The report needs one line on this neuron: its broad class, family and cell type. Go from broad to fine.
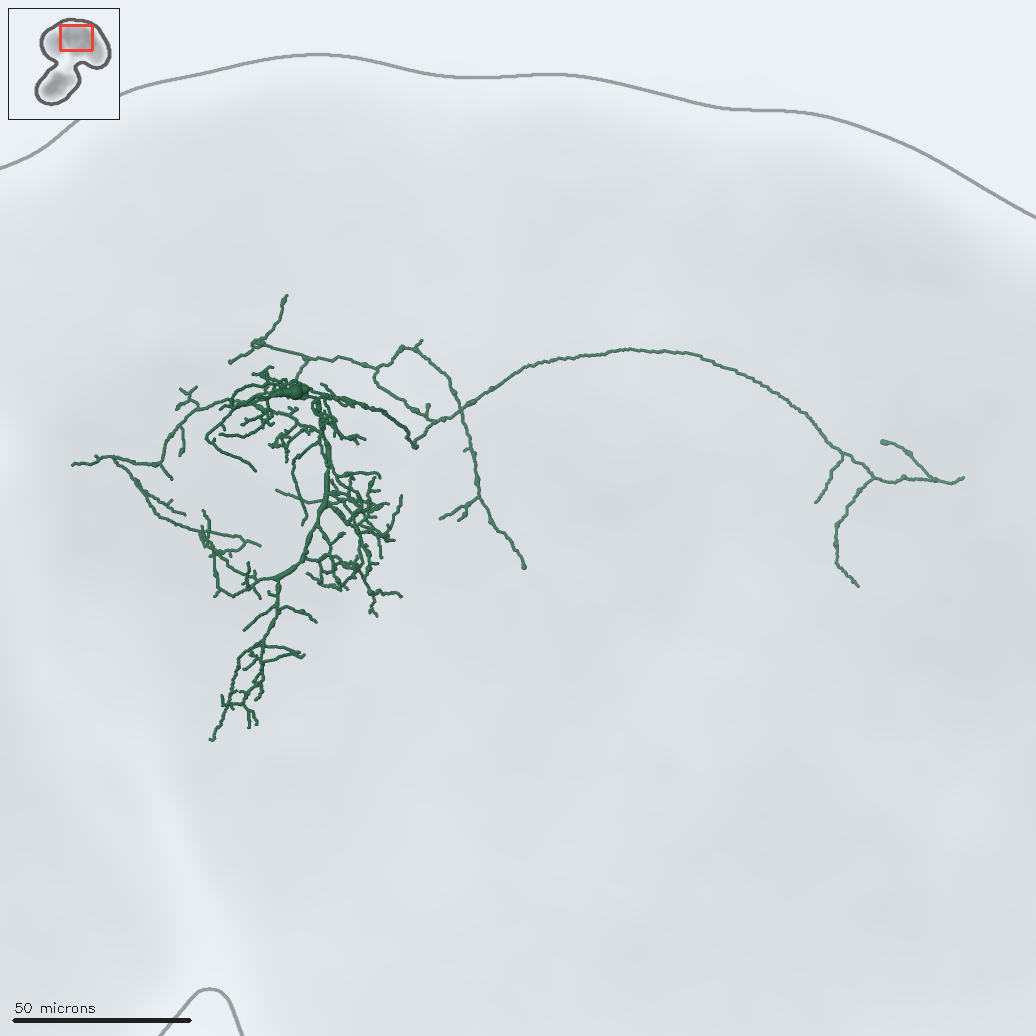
central-brain intrinsic neuron; hemilineage VLPa1_medial; aSP10A_b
